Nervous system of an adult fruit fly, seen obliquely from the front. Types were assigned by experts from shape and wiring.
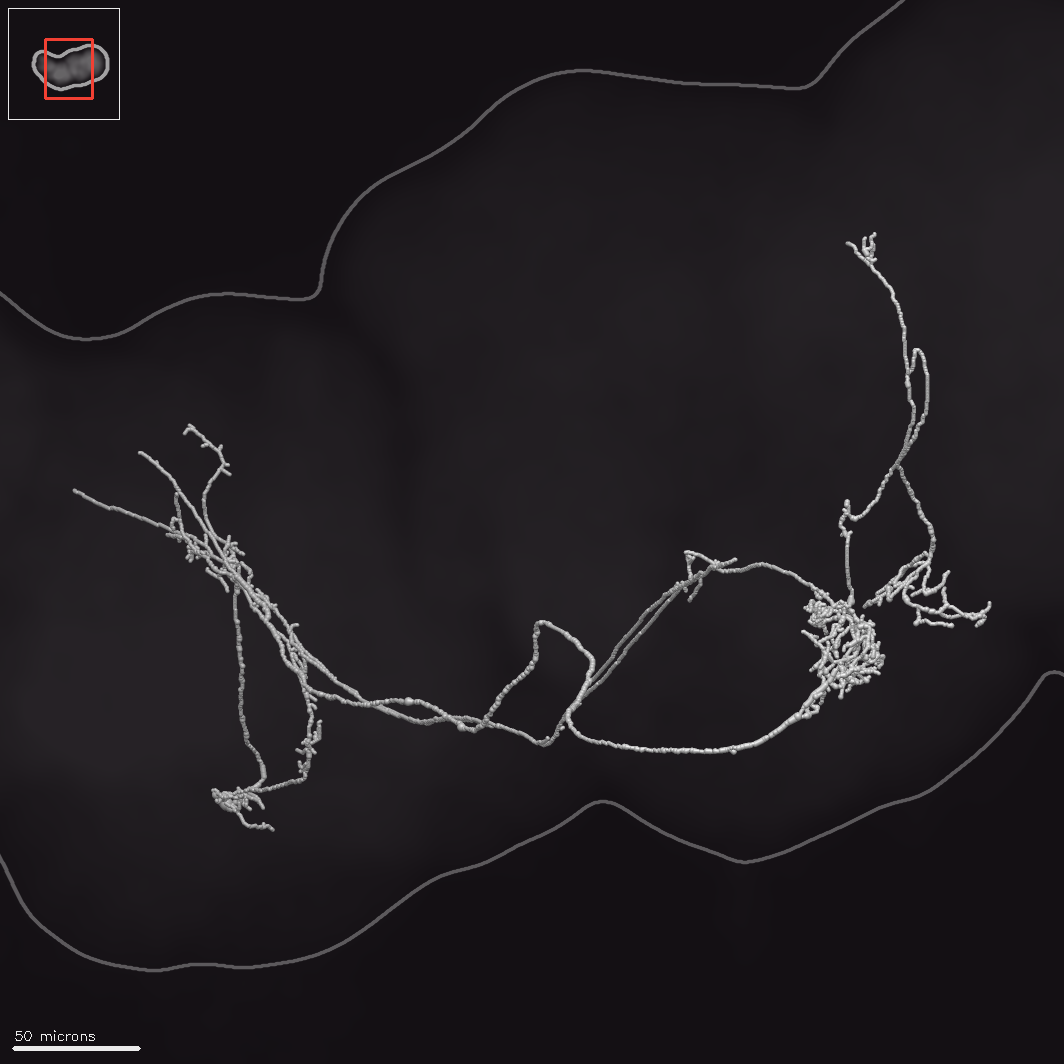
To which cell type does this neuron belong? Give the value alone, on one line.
AN27X018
